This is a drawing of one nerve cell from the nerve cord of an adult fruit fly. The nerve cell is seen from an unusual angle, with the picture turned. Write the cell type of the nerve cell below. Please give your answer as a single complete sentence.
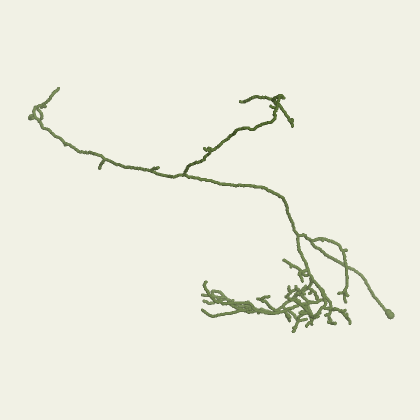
A cell of type IN08B104 is what this nerve cell is.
